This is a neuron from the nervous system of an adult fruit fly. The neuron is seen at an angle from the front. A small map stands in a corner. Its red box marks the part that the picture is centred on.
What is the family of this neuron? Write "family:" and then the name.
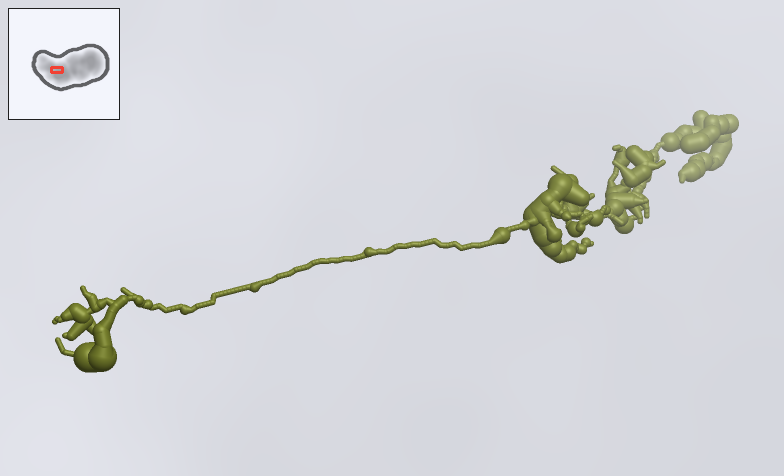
family: Mi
